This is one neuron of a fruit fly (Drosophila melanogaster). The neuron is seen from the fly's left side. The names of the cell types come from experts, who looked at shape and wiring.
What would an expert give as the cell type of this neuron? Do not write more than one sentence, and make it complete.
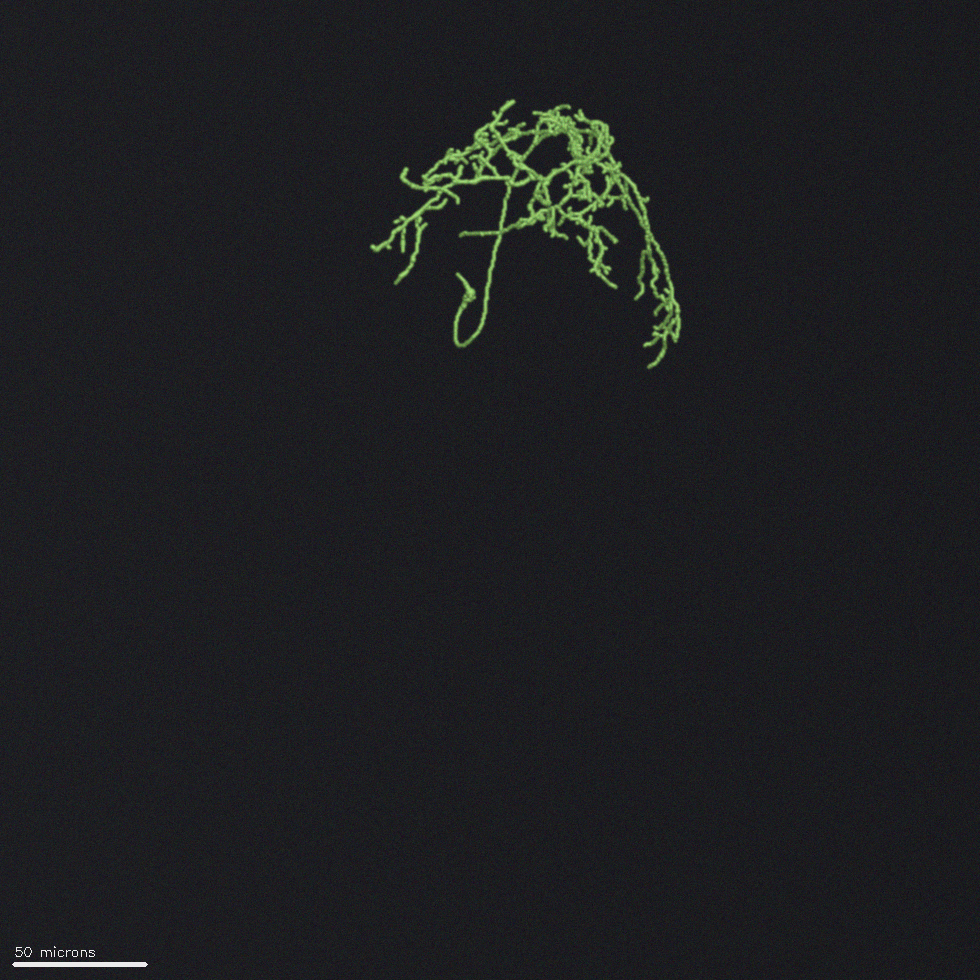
The cell type held by this neuron is SLP074.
